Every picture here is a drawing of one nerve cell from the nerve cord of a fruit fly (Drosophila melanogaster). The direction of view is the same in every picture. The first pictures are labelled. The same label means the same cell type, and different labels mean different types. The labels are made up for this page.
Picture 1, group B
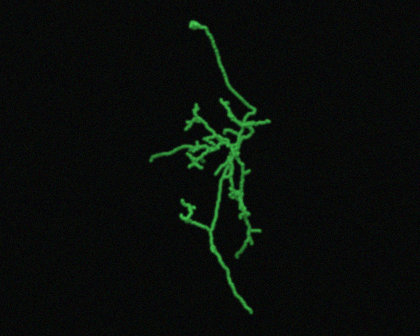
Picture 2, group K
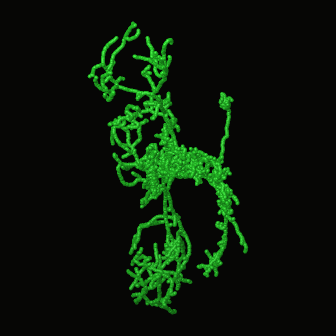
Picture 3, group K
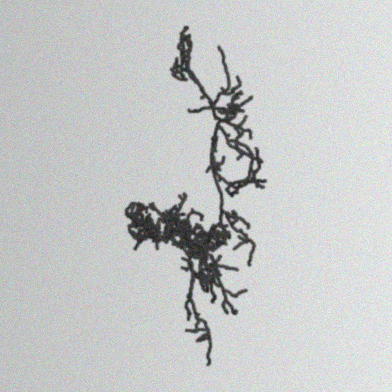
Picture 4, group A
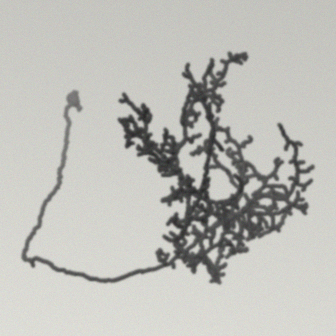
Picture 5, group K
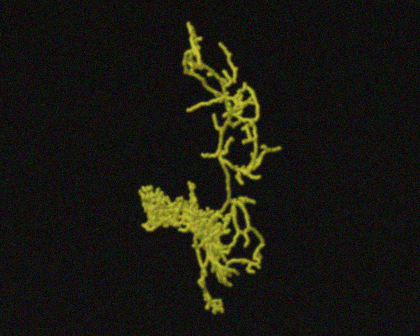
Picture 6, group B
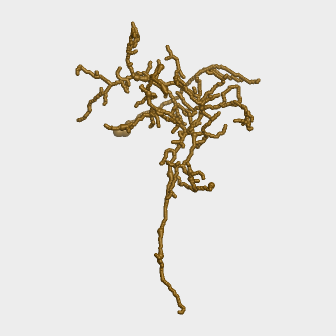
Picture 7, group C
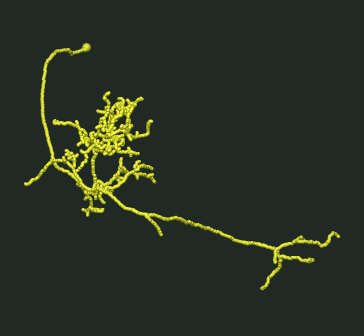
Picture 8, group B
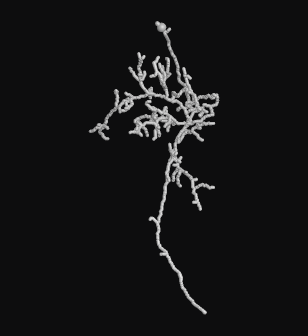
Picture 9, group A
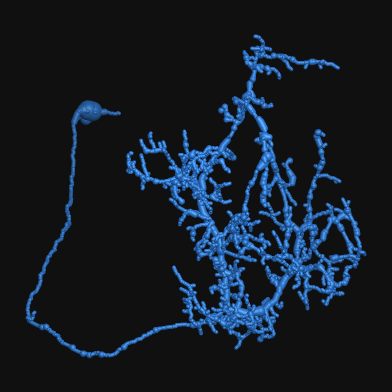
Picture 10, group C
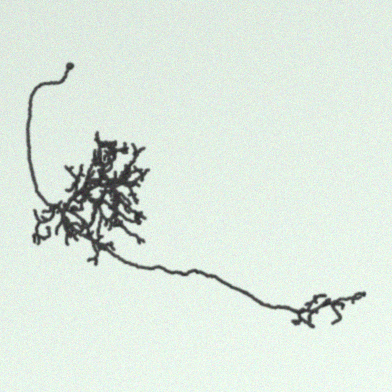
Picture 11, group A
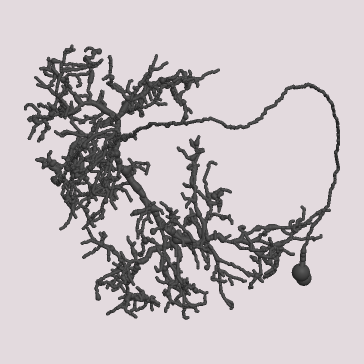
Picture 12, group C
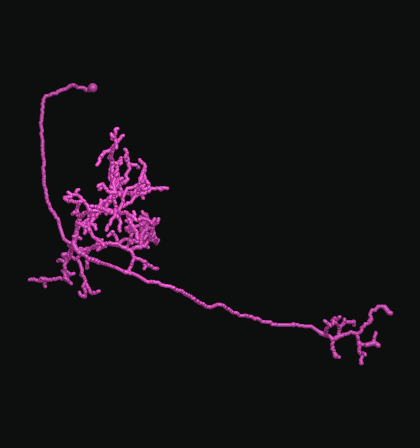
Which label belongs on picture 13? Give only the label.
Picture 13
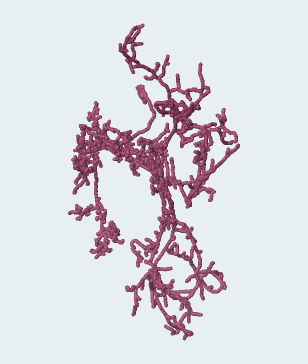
group K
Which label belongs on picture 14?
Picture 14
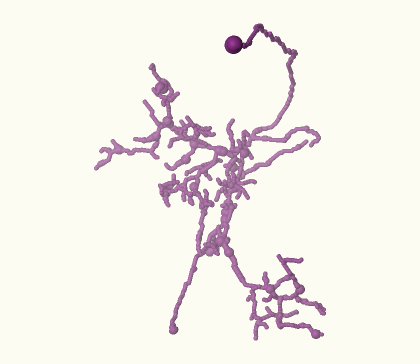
group B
